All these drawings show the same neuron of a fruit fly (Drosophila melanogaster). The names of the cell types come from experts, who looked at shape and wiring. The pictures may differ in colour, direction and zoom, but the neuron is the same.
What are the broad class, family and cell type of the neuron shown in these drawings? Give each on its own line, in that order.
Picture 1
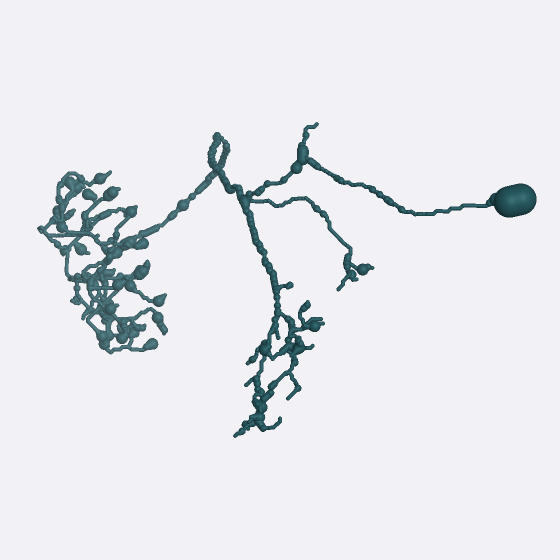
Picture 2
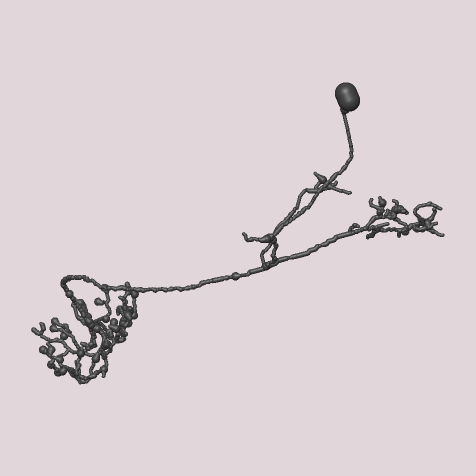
central-brain intrinsic neuron
hemilineage EBa1
ER1_b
